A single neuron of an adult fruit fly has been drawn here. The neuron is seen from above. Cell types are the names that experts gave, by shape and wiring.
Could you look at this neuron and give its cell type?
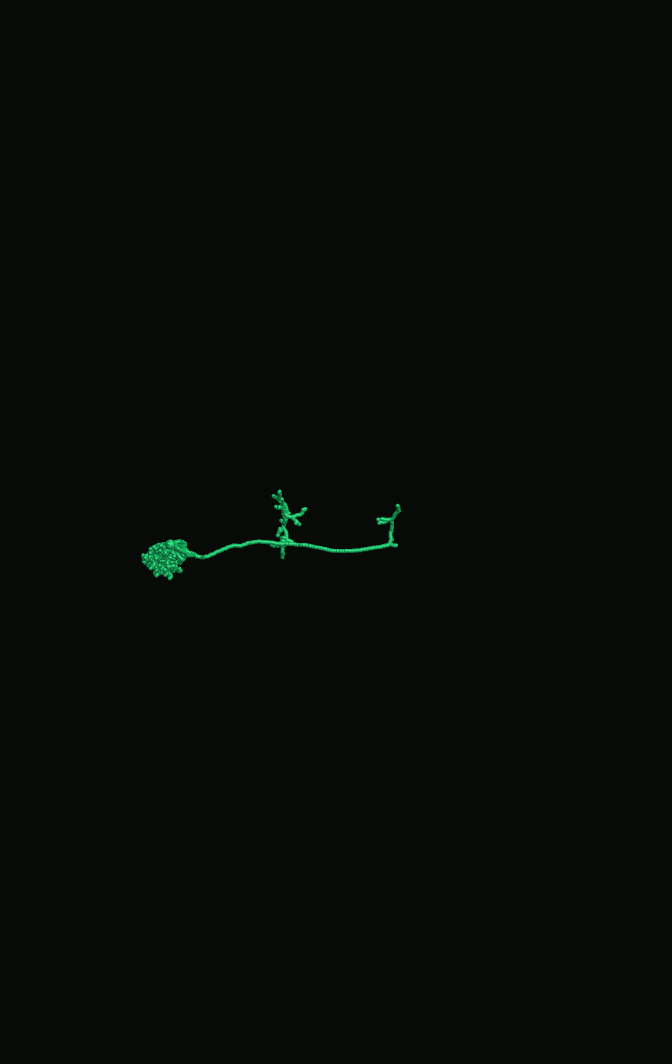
LoVP92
